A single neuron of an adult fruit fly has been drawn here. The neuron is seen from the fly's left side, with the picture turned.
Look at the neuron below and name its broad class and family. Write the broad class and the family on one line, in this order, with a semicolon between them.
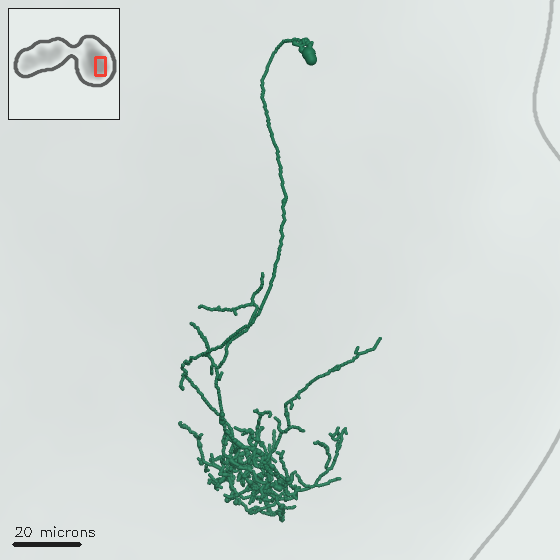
central-brain intrinsic neuron; hemilineage SLPav2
